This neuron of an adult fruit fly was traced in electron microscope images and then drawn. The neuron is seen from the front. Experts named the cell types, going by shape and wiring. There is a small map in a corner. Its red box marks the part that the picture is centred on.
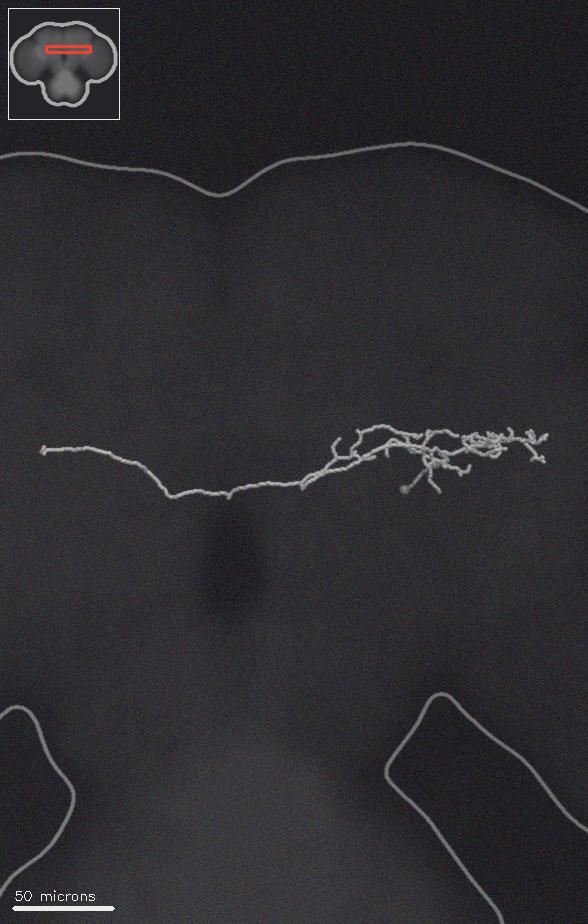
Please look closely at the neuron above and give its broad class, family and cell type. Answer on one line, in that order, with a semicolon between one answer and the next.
central-brain intrinsic neuron; hemilineage VLPl&p2_posterior; PLP165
